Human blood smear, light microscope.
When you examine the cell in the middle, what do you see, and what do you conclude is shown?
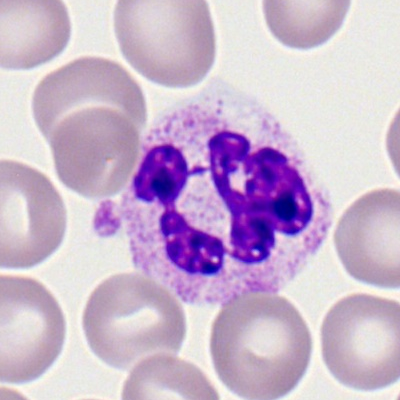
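Nucleus split into more than two separate lobes, some linked by a thin thread of nuclear material. Cytoplasm plentiful and pale pinkish-lilac, with fine granules of the same colour scattered throughout. This is a segmented neutrophil.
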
